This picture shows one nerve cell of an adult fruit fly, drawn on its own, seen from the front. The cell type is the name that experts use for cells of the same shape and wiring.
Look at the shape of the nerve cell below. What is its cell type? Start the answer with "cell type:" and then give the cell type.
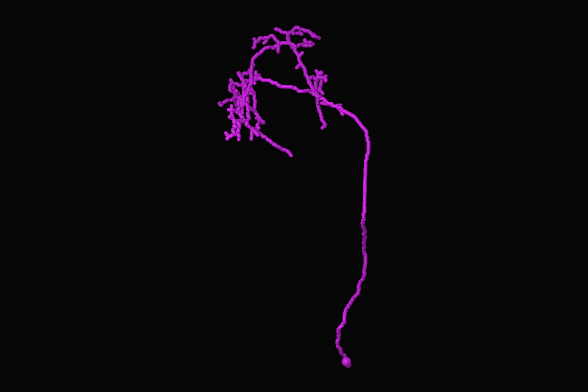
cell type: IN02A060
